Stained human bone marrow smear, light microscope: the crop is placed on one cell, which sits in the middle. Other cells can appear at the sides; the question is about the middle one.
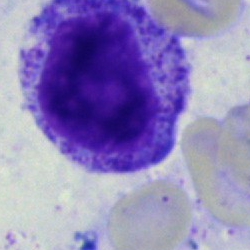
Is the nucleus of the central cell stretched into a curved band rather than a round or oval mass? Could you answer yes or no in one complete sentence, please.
No, the nucleus of this cell is round or oval, not drawn out into a band.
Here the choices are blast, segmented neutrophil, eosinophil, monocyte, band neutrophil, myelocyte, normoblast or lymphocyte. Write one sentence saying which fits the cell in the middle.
The cell featured at the centre of this crop is a myelocyte.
